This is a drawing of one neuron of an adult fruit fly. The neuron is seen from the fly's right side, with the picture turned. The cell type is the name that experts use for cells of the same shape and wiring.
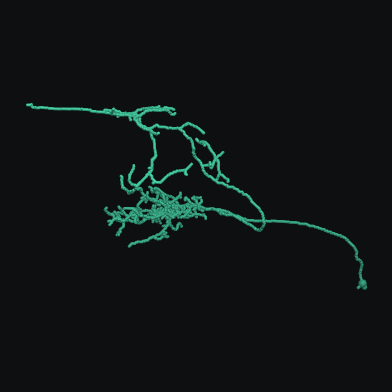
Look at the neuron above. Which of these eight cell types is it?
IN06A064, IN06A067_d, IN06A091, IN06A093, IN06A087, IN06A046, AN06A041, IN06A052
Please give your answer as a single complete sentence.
The type assigned to this neuron is IN06A052.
